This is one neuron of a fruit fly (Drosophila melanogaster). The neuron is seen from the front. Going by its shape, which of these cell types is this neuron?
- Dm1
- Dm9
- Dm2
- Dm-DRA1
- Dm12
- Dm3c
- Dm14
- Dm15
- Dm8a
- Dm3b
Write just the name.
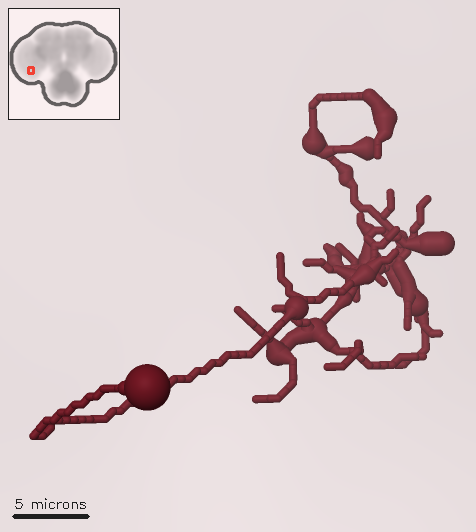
Dm2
